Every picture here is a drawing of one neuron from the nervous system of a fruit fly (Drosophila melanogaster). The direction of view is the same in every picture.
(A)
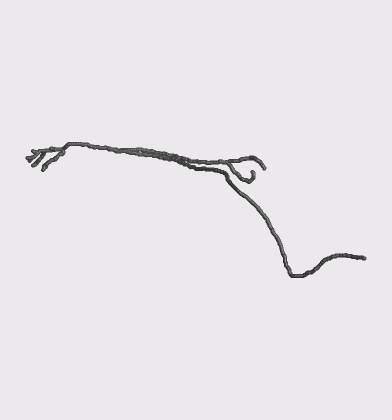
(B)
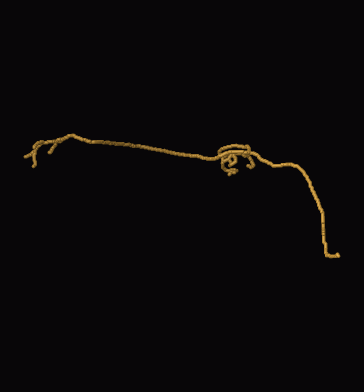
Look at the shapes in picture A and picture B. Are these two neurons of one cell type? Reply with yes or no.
yes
